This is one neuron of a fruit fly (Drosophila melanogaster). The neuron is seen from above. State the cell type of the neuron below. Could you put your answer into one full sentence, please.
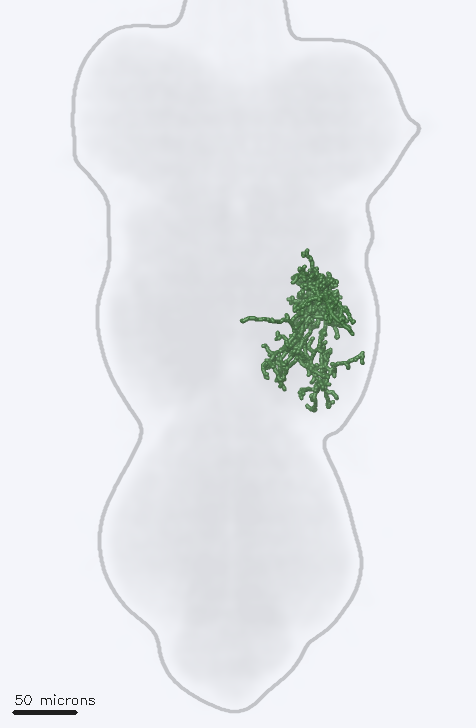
This neuron is given the cell type IN13A019.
